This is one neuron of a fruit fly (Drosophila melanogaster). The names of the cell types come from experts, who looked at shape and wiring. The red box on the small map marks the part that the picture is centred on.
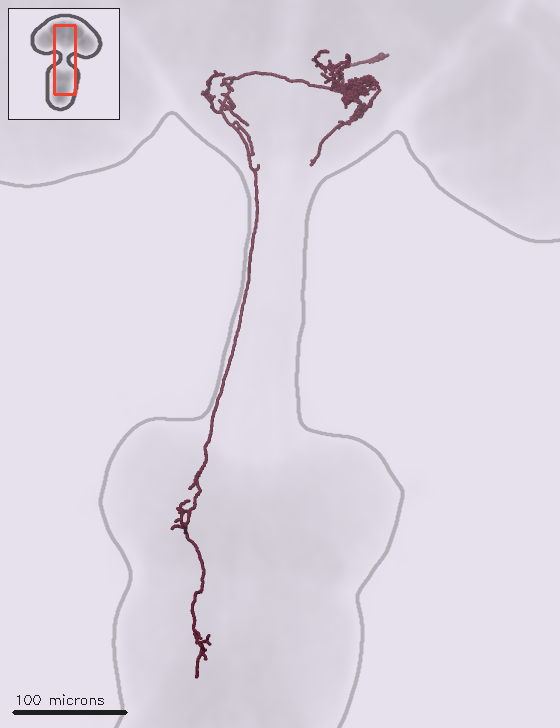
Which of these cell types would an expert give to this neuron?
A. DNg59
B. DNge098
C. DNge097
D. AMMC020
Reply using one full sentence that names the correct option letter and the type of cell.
It is as DNge097, option C, that the neuron is typed.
